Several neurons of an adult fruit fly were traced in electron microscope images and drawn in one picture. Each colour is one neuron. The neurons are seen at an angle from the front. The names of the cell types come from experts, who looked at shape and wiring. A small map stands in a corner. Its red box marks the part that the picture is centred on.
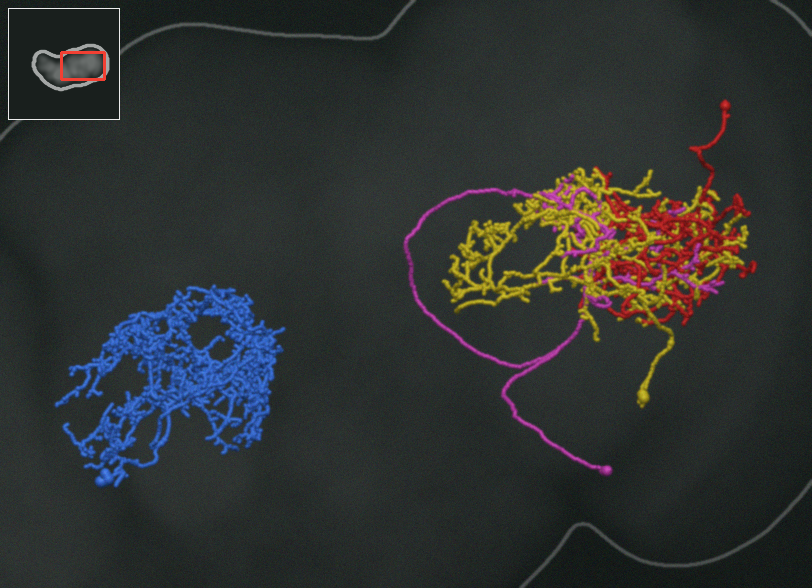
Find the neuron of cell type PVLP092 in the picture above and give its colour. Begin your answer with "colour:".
colour: magenta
